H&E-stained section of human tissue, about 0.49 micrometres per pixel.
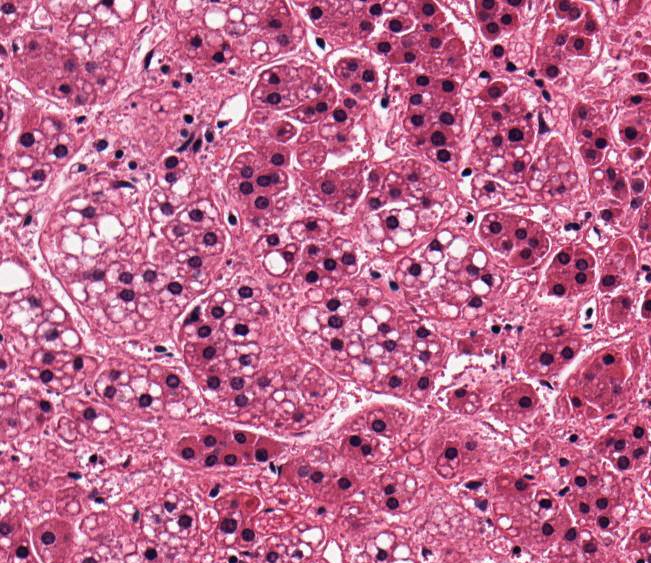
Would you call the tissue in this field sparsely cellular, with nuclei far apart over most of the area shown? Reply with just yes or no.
No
